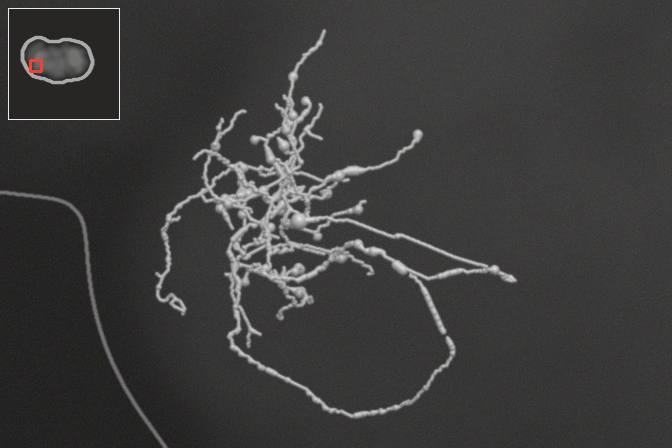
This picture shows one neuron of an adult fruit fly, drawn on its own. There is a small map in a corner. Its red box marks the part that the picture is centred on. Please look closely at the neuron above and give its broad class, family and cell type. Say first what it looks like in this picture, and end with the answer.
The cell body can be seen in the middle of the picture. The picture shows dozens of branch ends. It is a central-brain intrinsic neuron. Its family is hemilineage SLPp&v1_posterior. The cell type is CB1899.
